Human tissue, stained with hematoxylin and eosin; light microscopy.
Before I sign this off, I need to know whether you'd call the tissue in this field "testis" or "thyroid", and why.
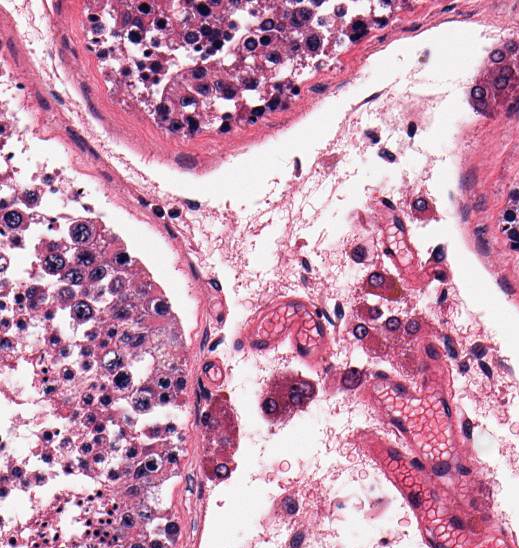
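It's testis. The tubules at the top and on the left are crowded with many rounded cells with round, dark nuclei.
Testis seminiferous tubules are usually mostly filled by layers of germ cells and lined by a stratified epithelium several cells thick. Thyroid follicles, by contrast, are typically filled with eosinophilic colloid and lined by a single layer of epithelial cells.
Each tubule is bounded by a pink fibrous band containing flattened, elongated nuclei. Polygonal cells with abundant eosinophilic cytoplasm and round nuclei lie singly and in small groups in the central and lower stroma.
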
